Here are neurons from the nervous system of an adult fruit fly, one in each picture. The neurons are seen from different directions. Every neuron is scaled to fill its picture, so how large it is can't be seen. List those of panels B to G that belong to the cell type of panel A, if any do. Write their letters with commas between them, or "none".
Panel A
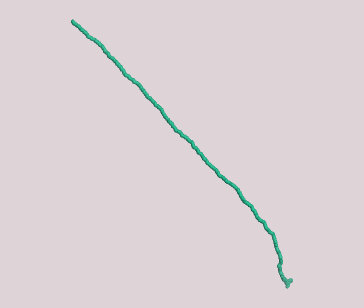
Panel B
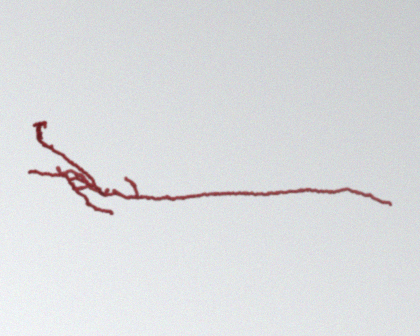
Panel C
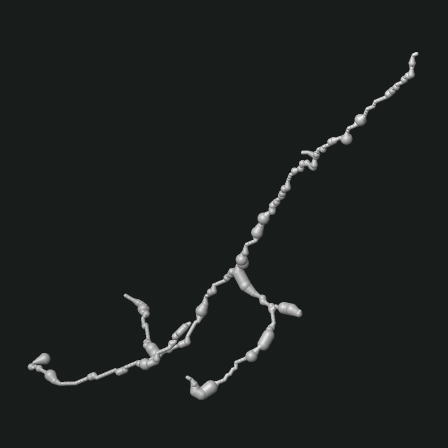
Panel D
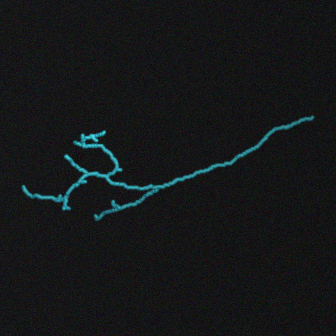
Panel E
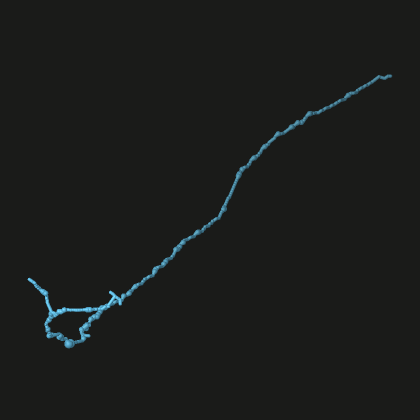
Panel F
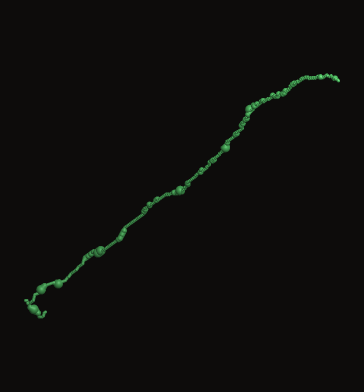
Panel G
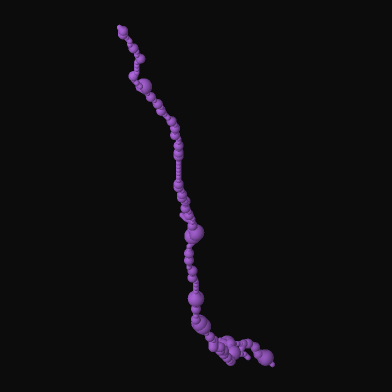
B, E, F, G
